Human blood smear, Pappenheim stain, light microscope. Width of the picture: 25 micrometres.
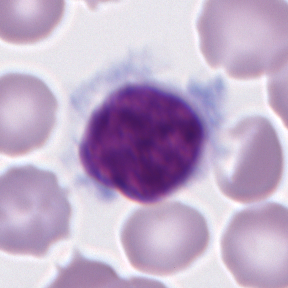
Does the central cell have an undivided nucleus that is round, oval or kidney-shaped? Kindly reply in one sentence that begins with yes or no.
Yes, there is one compact nucleus, round, oval or kidney-shaped, in this cell.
